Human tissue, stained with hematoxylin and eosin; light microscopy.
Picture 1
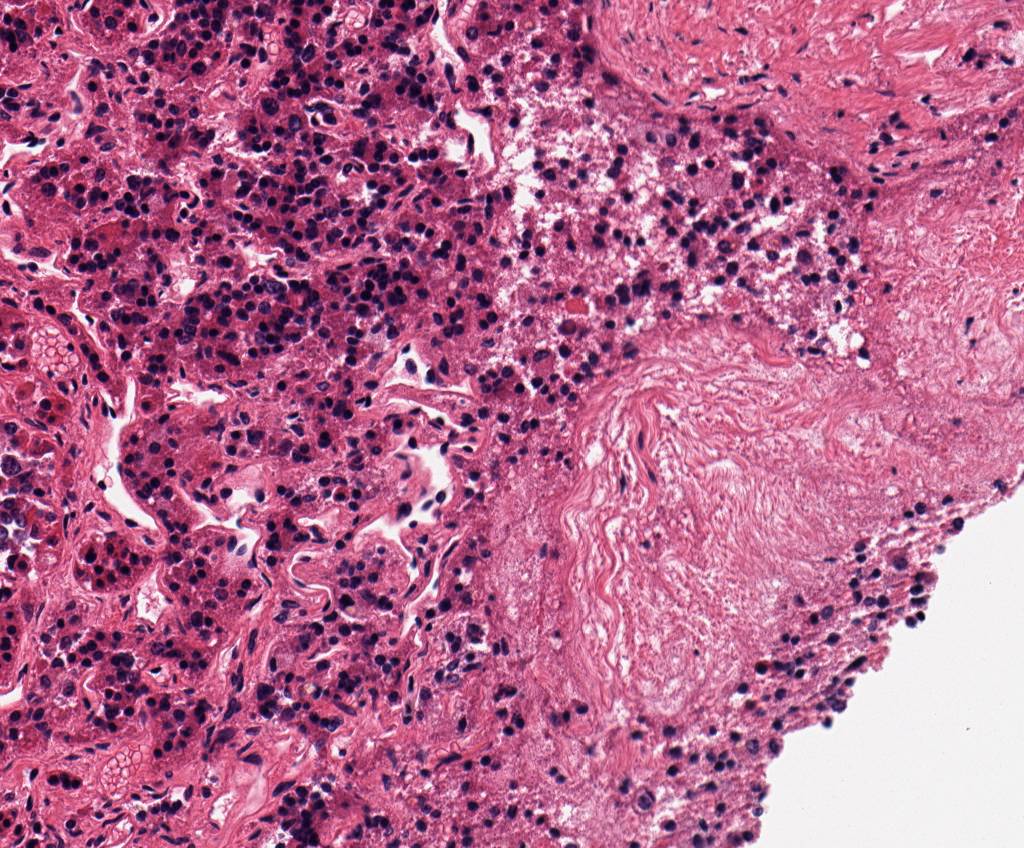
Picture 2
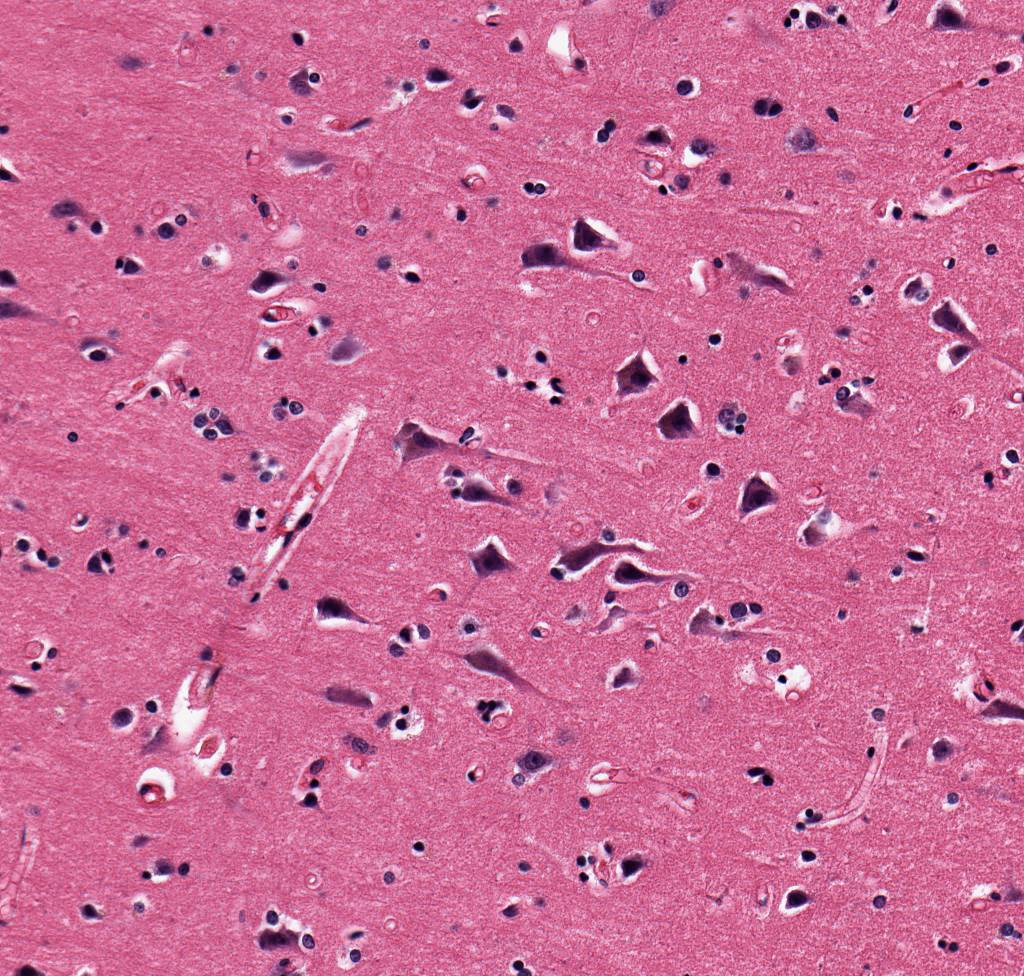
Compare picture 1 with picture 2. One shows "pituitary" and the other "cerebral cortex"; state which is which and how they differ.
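The answer: picture 1 is pituitary and picture 2 is cerebral cortex. In picture 1, the cellular left region is crowded with cells bearing small, round, darkly stained nuclei, many with eosinophilic cytoplasm, some of it deep red. Small clusters of cells with pale, finely bubbly cytoplasm lie along the left edge, and just right of centre pale pink fibres run in wavy, curving bundles. Picture 2 instead shows cells scattered singly and in small groups on a continuous pink fibrillary background, with no glands or epithelium anywhere. Its larger cells are neurons with angular, triangular bodies that taper into processes, and small round, dark glial nuclei with scant cytoplasm are scattered throughout. A thin-walled elongated capillary left of centre runs from lower left to upper right.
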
